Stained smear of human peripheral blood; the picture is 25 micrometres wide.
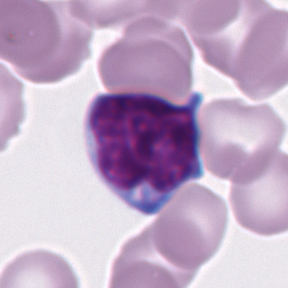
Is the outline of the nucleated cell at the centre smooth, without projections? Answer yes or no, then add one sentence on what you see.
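No. A small pointed tag of cytoplasm sticks out at the upper right of the cell.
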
